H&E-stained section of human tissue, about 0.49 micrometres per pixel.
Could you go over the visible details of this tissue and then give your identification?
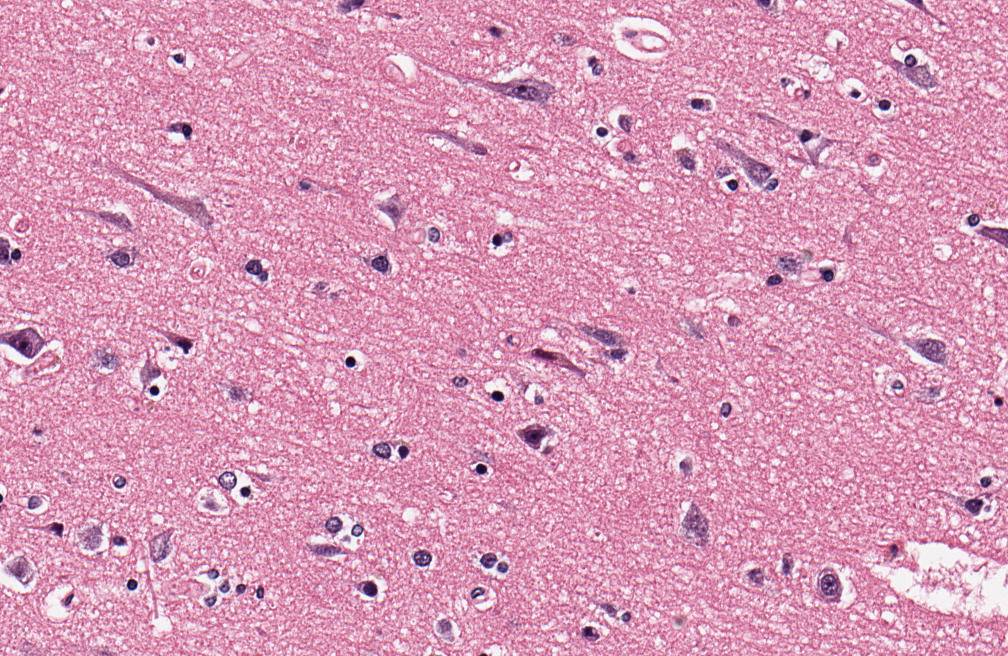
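Pale pink, finely granular fibrillary matrix fills everything, and cells sit in it singly and sparsely. Some are large neurons with angular, triangular cell bodies and purple cytoplasm; several taper into one long process. Many small cells with round, dark, dense nuclei and little visible cytoplasm lie throughout, often in a clear halo. This is cerebral cortex.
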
